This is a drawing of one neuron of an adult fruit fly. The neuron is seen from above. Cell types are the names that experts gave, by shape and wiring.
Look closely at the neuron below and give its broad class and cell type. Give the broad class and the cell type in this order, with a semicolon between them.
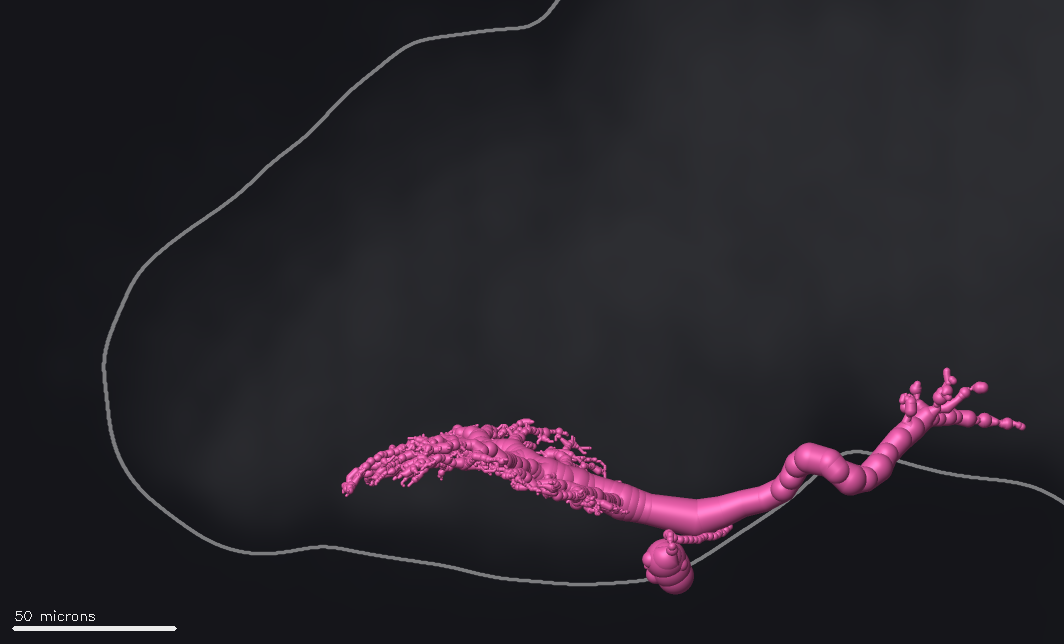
visual projection neuron; HSE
